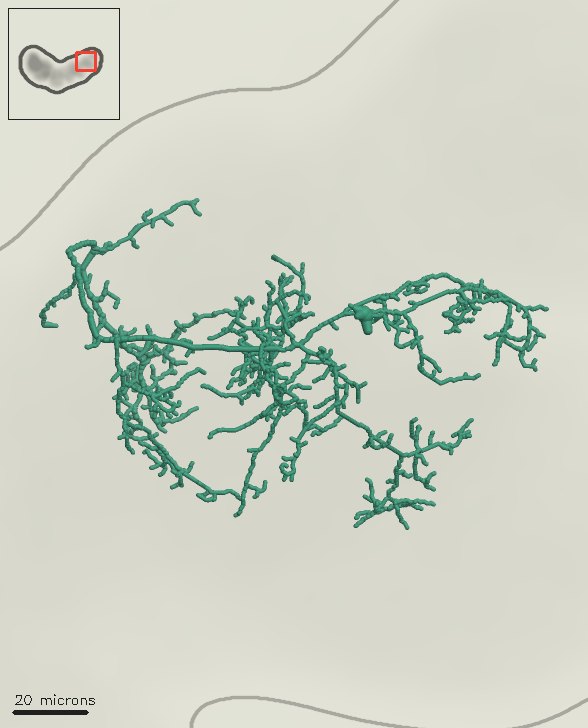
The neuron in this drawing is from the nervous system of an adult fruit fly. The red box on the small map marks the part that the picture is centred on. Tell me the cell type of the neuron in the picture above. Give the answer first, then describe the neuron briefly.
It is of cell type INXXX251. Its broad class is nerve-cord intrinsic neuron. From left to right in the picture it spans about 140 microns. More than a hundred branch ends can be seen.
